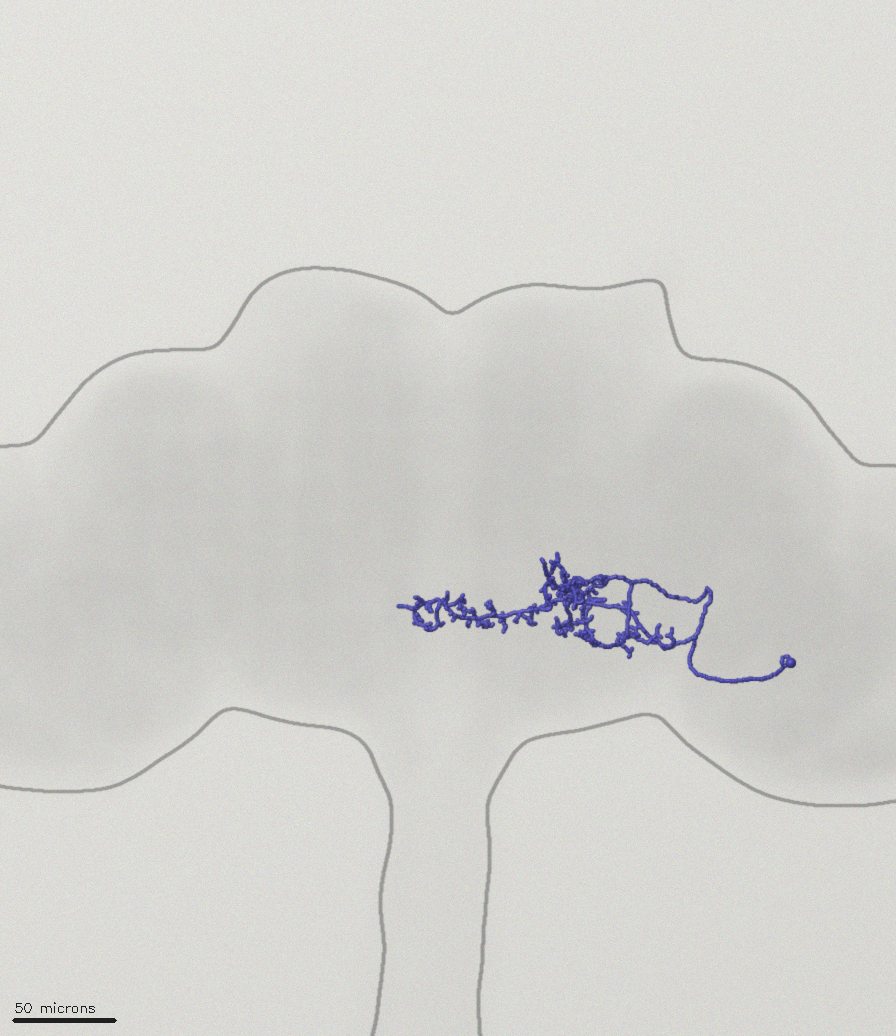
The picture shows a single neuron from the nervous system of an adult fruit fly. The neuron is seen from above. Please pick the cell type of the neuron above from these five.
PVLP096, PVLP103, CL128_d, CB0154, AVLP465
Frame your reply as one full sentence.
The single neuron here is of type CL128_d.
